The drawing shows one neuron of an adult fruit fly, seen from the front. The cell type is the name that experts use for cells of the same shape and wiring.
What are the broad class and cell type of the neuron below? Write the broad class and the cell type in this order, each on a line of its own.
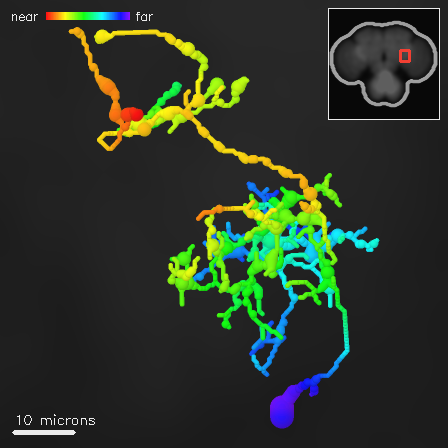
central-brain intrinsic neuron
CB1207_a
